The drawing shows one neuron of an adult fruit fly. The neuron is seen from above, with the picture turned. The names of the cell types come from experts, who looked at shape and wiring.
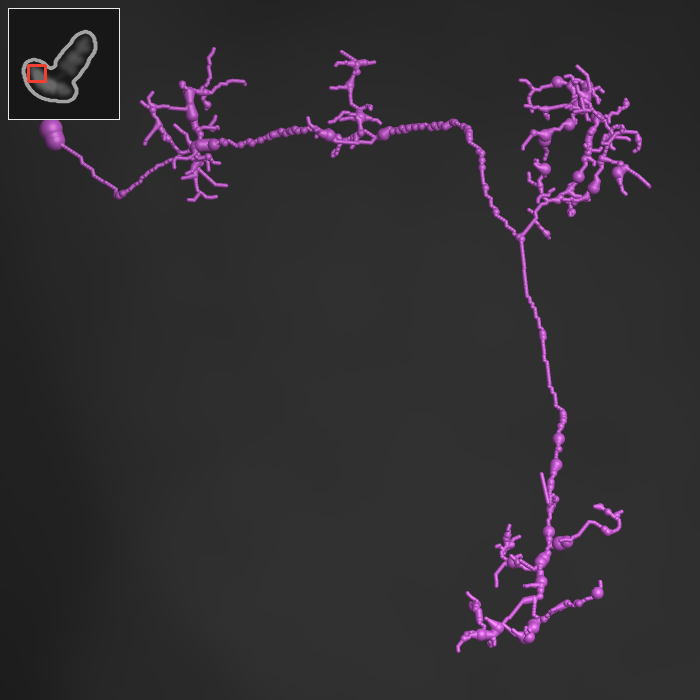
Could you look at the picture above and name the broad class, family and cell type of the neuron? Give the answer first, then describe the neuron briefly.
Its broad class is optic-lobe intrinsic neuron. Its family is TmY. It is of cell type TmY4. Dozens of branch ends can be seen. In this view it is about as wide as it is tall.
